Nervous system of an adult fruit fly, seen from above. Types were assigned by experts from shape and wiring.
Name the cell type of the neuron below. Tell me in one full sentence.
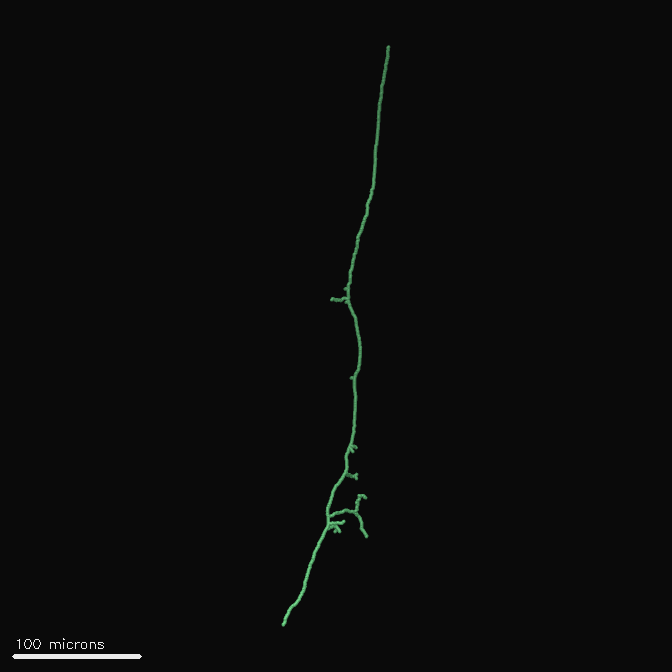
The neuron here is of the cell type SApp08.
